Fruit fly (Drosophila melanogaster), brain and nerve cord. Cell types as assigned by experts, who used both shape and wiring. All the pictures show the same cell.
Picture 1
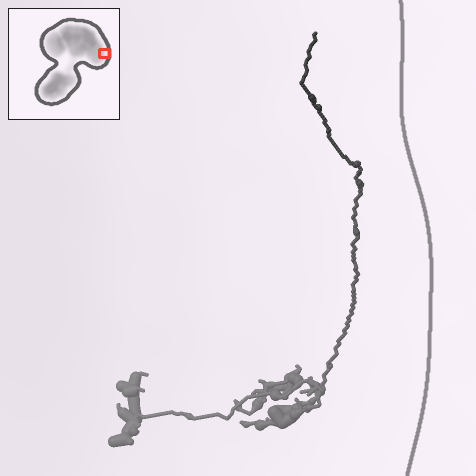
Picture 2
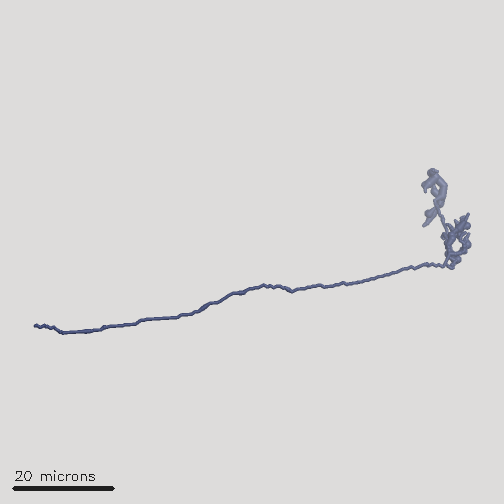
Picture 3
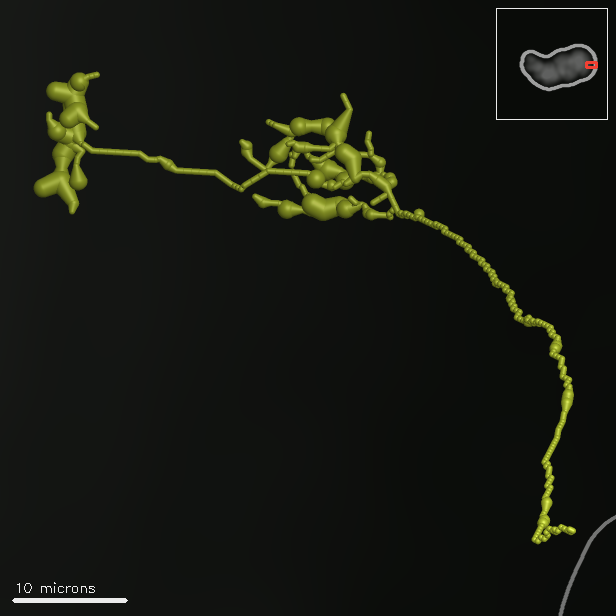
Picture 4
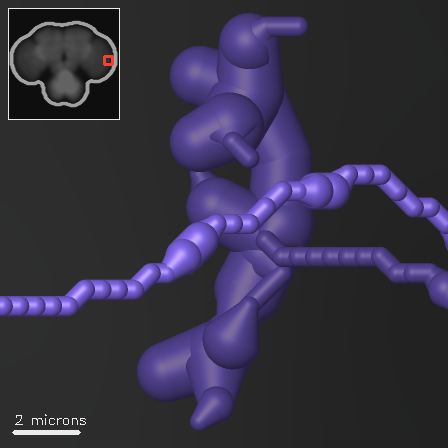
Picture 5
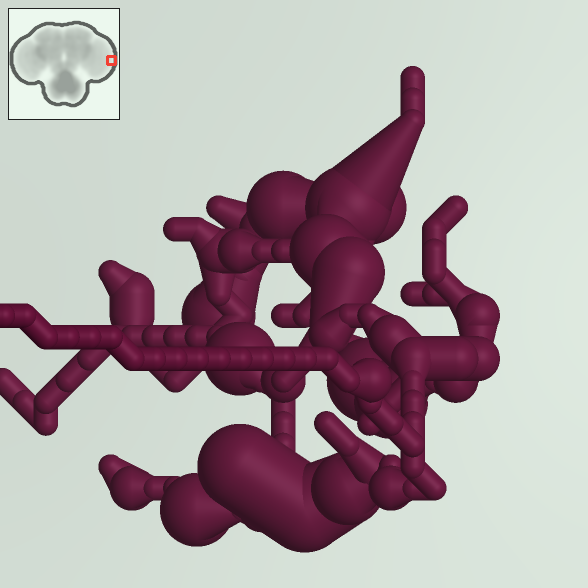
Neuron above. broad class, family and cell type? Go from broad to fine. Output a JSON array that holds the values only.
["optic-lobe intrinsic neuron", "L", "L5"]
